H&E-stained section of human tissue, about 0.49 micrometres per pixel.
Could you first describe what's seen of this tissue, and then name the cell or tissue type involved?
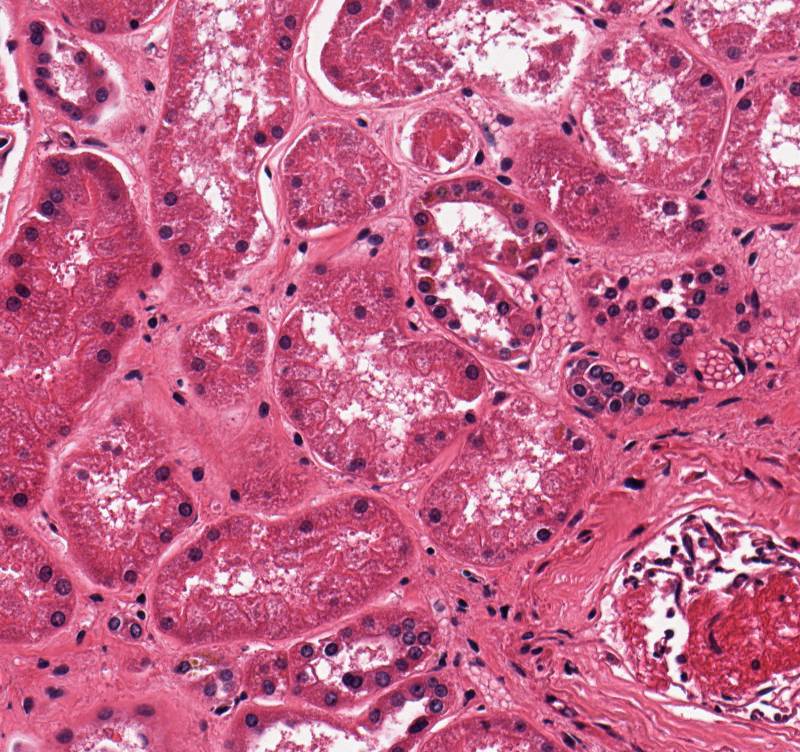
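Most tubules: large cuboidal cells, abundant granular eosinophilic cytoplasm, round nuclei toward the base. Few tubules, centre and lower middle: smaller cells, less cytoplasm, more crowded nuclei. Right: one tubule, clear finely vacuolated bubbly cytoplasm. Lower right: cross-sectioned vessel containing red blood cells. Renal cortex.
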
